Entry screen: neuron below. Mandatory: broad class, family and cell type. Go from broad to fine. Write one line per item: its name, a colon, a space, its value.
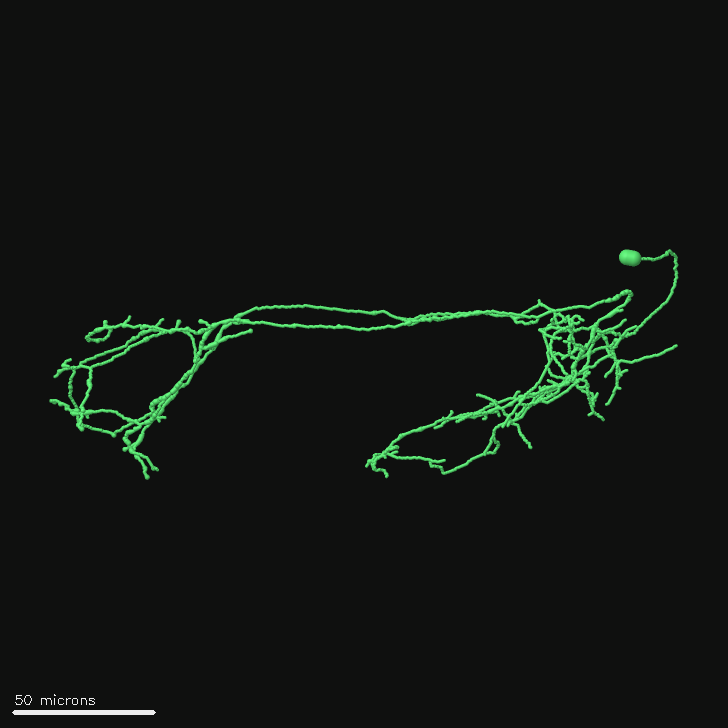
broad class: nerve-cord intrinsic neuron
family: hemilineage 19B
cell type: IN19B047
